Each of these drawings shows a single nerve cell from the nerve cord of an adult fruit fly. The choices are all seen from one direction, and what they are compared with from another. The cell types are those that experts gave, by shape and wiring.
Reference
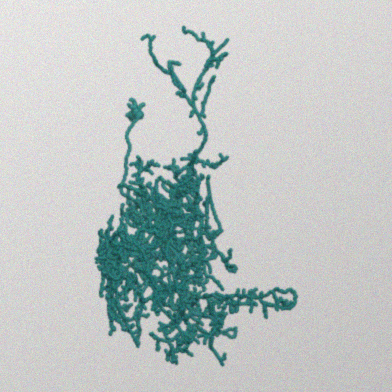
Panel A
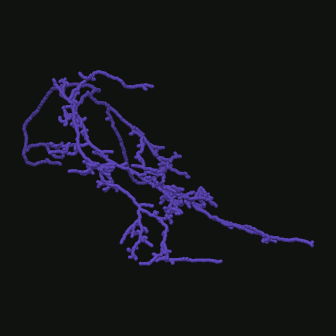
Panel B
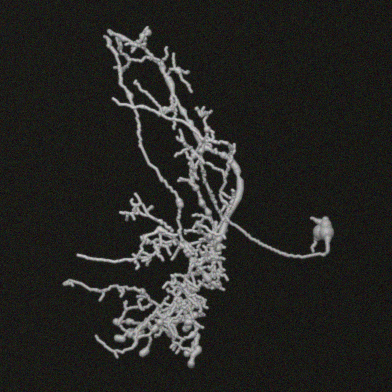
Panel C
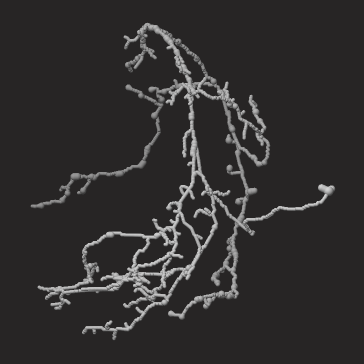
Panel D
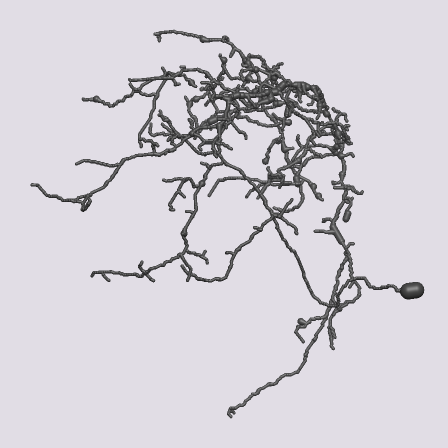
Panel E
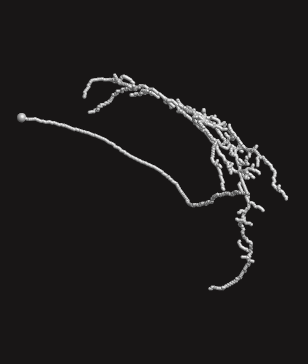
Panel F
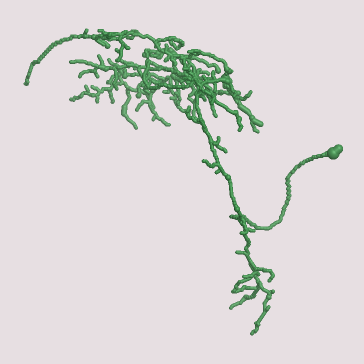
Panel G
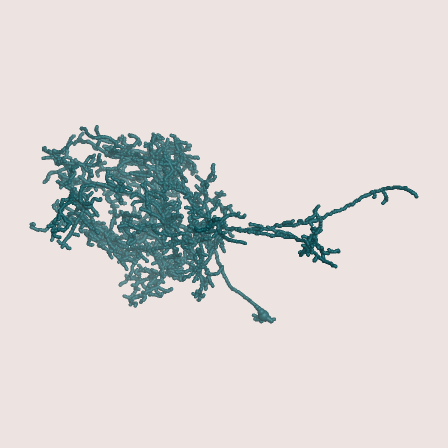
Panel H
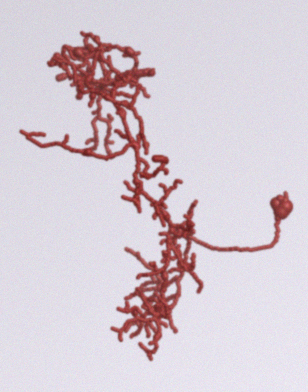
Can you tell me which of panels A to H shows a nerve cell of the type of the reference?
G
